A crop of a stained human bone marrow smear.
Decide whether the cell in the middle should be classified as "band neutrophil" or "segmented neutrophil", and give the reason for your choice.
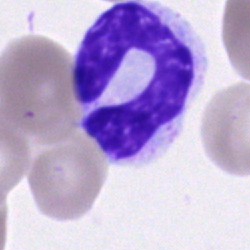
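Band neutrophil. Chromatin dense and dark purple, with small paler patches scattered through it. Cytoplasm pale lilac, a narrow rim widest on the right side of the cell. Outline smooth, without surface projections.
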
